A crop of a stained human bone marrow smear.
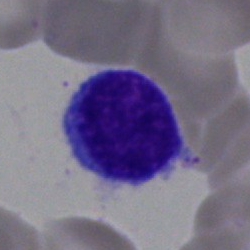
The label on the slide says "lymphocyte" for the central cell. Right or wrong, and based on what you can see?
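Two things settle it: the chromatin is dense and darkly stained, and no distinct nucleolus shows. So yes, I'd keep lymphocyte; blast doesn't fit.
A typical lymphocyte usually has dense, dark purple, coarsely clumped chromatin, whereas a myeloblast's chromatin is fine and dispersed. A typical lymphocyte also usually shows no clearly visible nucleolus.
The nucleus filling nearly the whole cell would suit either name.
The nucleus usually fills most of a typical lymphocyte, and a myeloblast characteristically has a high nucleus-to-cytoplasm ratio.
The thin rim of paler blue cytoplasm, mainly along the left edge, sits well with lymphocyte.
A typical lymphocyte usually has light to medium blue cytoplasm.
The outline is roughly round, and a few small purple dots sit at the lower right edge.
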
